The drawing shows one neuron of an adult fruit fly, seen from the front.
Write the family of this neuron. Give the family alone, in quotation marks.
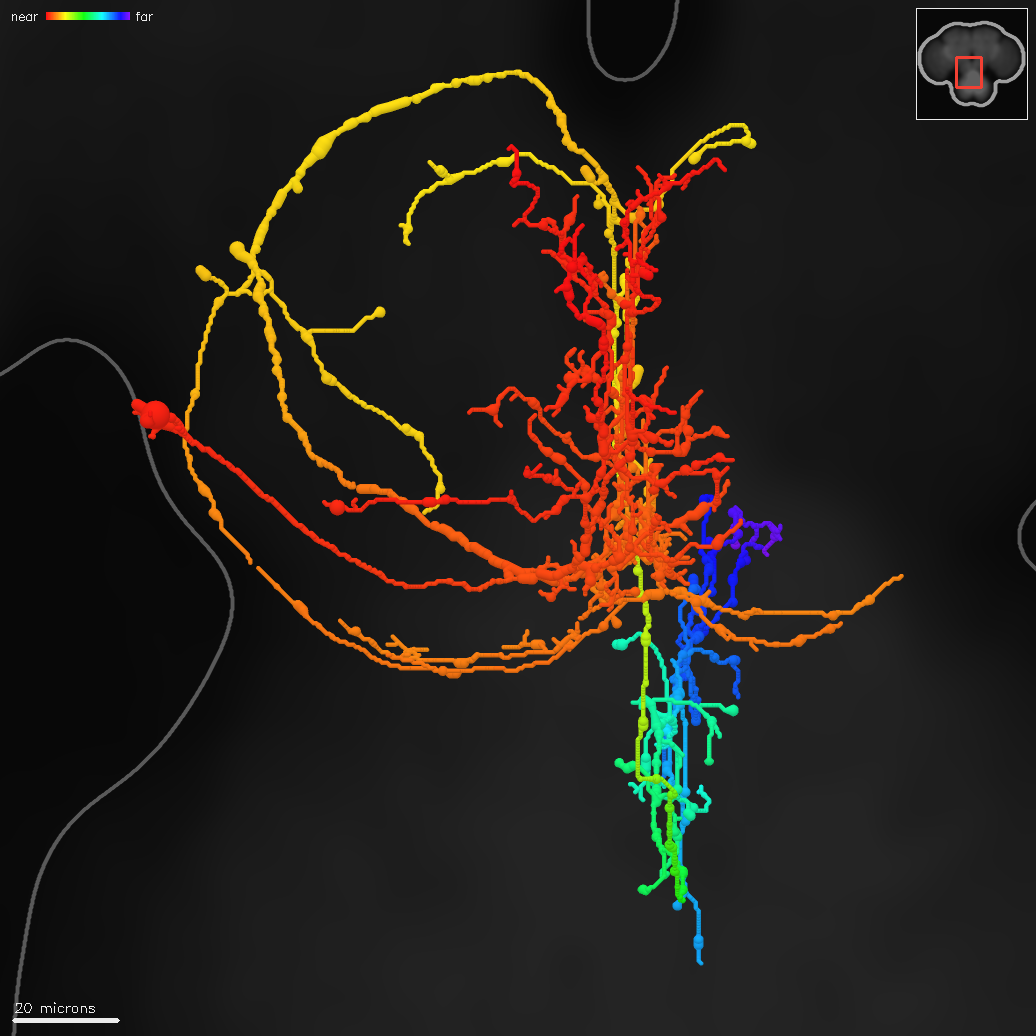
"DNge"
